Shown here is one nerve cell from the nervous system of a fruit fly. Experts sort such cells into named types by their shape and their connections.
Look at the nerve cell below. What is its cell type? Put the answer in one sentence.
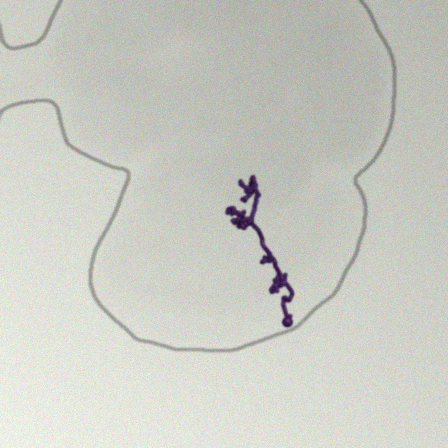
The cell type is TmY4.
